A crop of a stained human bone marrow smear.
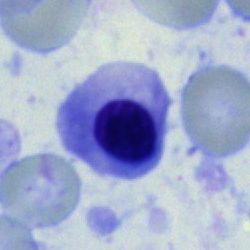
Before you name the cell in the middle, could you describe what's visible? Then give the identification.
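The outline of this cell is roughly rounded yet slightly irregular, showing a few blunt corners. Its nucleus lies off-centre, displaced toward the right side of the cell. The cytoplasm forms a band that is widest on the left side of the nucleus, and no granules are seen in it. The cell is an erythroblast.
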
